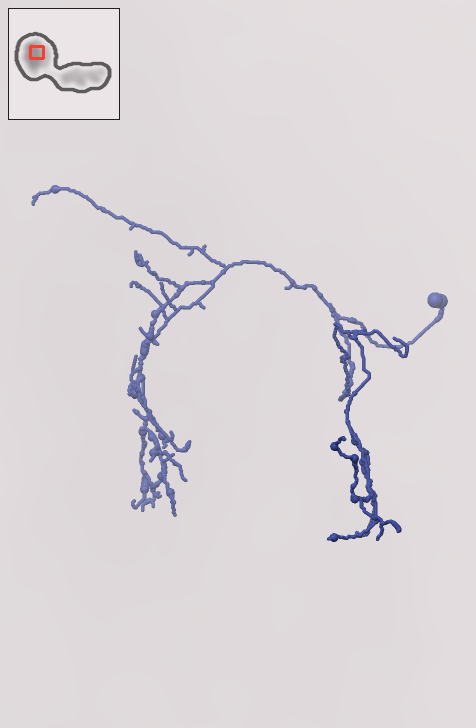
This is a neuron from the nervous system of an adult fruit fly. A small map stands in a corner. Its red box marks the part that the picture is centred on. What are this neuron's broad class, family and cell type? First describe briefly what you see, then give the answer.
The cell body can be seen on the right of the picture. Dozens of branch ends can be seen. It is a central-brain intrinsic neuron. The family is hemilineage PSp3. The cell type is CL302.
